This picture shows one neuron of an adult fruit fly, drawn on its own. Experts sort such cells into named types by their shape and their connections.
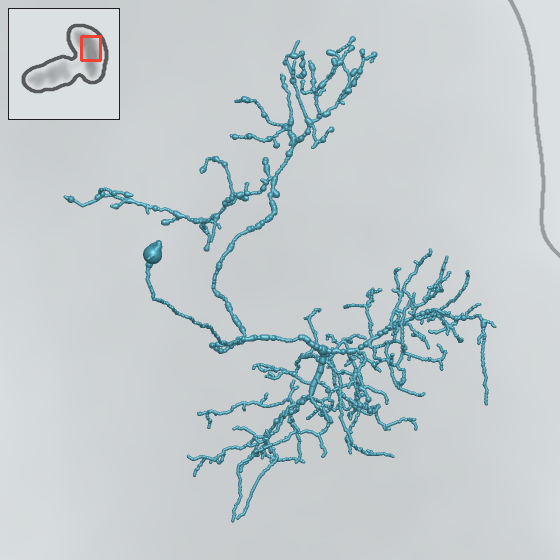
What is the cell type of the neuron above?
VES057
